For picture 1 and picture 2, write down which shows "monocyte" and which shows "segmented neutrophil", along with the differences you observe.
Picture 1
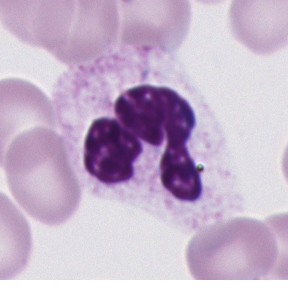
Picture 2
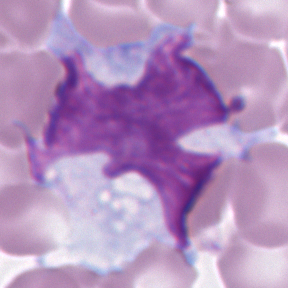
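Picture 1 is the segmented neutrophil; picture 2 is the monocyte. In picture 1 the nucleus is made up of three lobes, whereas in picture 2 it is irregular, with several pointed, spiky extensions at its edges.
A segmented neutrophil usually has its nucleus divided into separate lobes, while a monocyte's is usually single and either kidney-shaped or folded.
The cytoplasm of picture 1 is plentiful and pale pink; that of picture 2 is pale greyish blue.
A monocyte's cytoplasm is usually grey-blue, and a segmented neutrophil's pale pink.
Picture 1 also shows fine pink-lilac granules scattered evenly through its cytoplasm.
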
